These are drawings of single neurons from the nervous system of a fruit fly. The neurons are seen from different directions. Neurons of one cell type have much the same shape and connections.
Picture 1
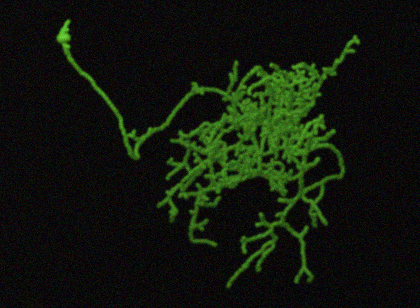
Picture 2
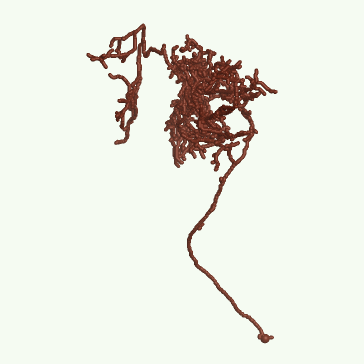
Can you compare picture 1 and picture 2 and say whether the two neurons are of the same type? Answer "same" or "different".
same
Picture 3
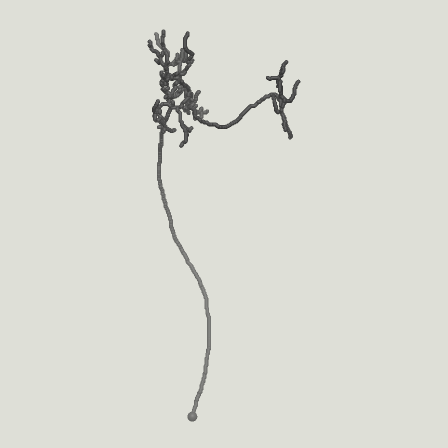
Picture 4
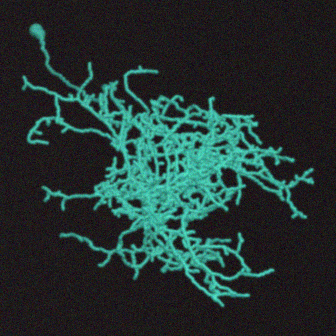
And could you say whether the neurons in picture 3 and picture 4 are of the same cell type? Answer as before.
different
